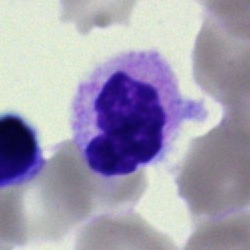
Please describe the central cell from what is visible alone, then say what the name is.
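In the nucleus no nucleoli can be seen. The cytoplasm is pale pinkish-lilac and forms a wider rim above and to the right of the nucleus. It holds fine pinkish-purple granules, and no vacuoles are seen in it. This is a segmented neutrophil.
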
